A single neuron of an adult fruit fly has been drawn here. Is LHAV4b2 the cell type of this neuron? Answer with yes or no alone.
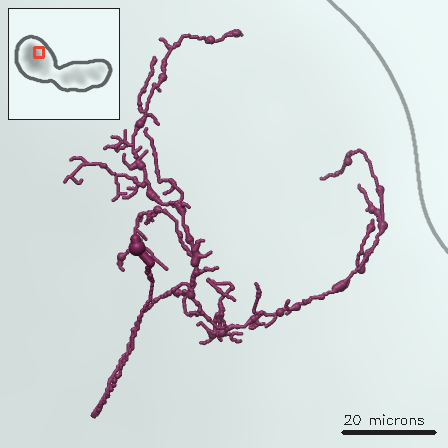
yes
